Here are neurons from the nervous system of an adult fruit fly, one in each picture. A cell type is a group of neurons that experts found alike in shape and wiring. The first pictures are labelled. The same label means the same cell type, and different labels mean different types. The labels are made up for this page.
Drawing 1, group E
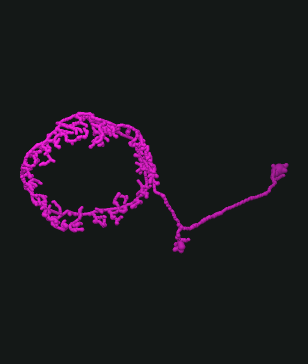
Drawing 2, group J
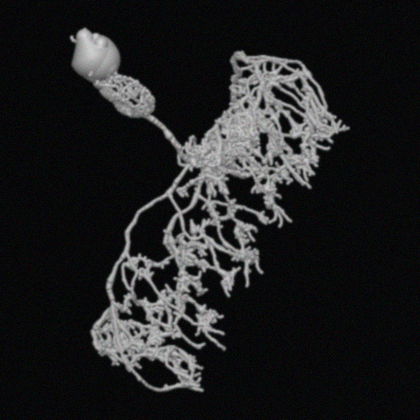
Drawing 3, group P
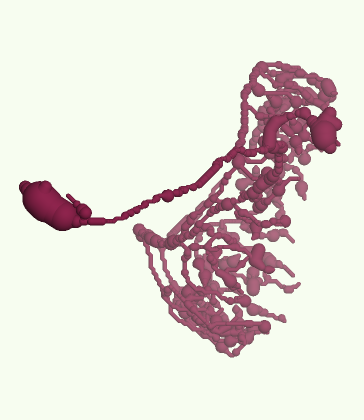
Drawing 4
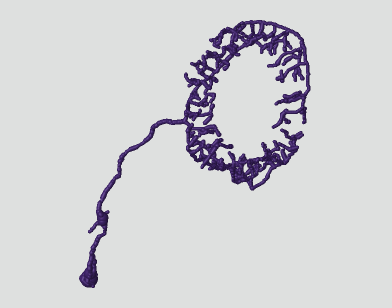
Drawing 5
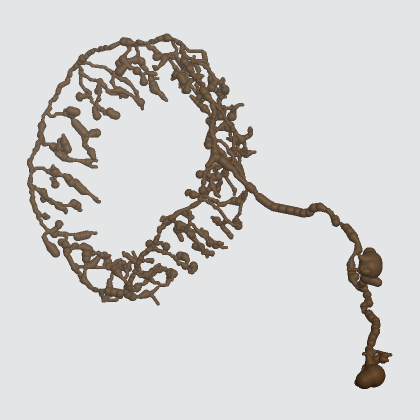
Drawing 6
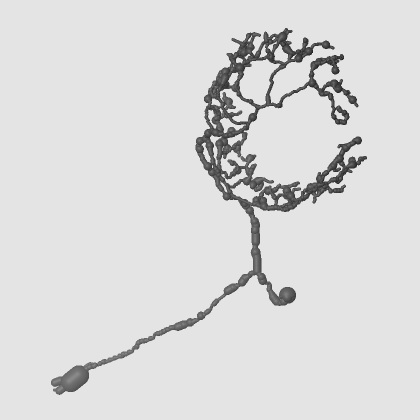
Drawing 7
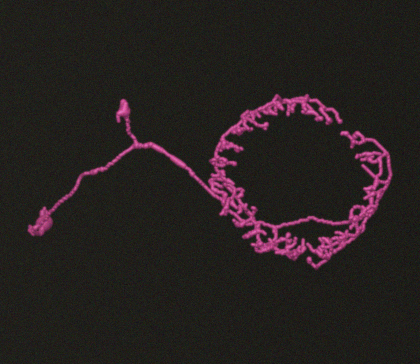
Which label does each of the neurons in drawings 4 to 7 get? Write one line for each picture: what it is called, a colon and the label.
4: group J
5: group J
6: group P
7: group P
